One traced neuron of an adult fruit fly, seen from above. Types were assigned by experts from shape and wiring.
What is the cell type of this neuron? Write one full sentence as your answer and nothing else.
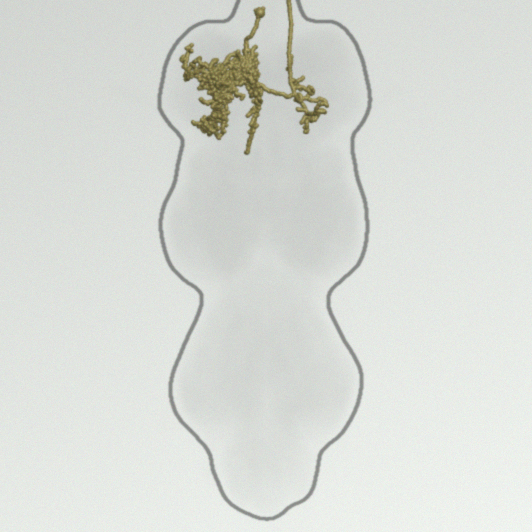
This neuron is a cell of type AN07B017.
